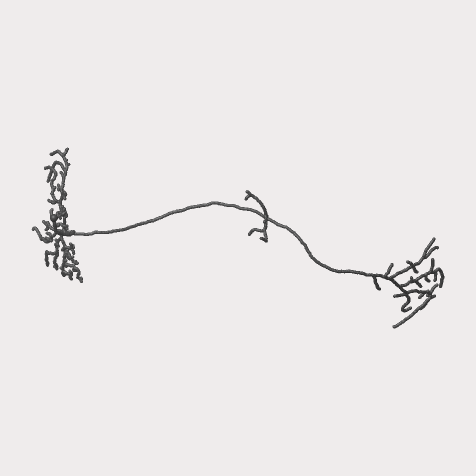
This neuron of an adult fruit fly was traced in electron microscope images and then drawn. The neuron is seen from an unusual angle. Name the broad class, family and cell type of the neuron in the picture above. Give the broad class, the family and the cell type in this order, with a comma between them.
optic-lobe intrinsic neuron, hemilineage VPNl&d1_lateral, MeVPMe5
